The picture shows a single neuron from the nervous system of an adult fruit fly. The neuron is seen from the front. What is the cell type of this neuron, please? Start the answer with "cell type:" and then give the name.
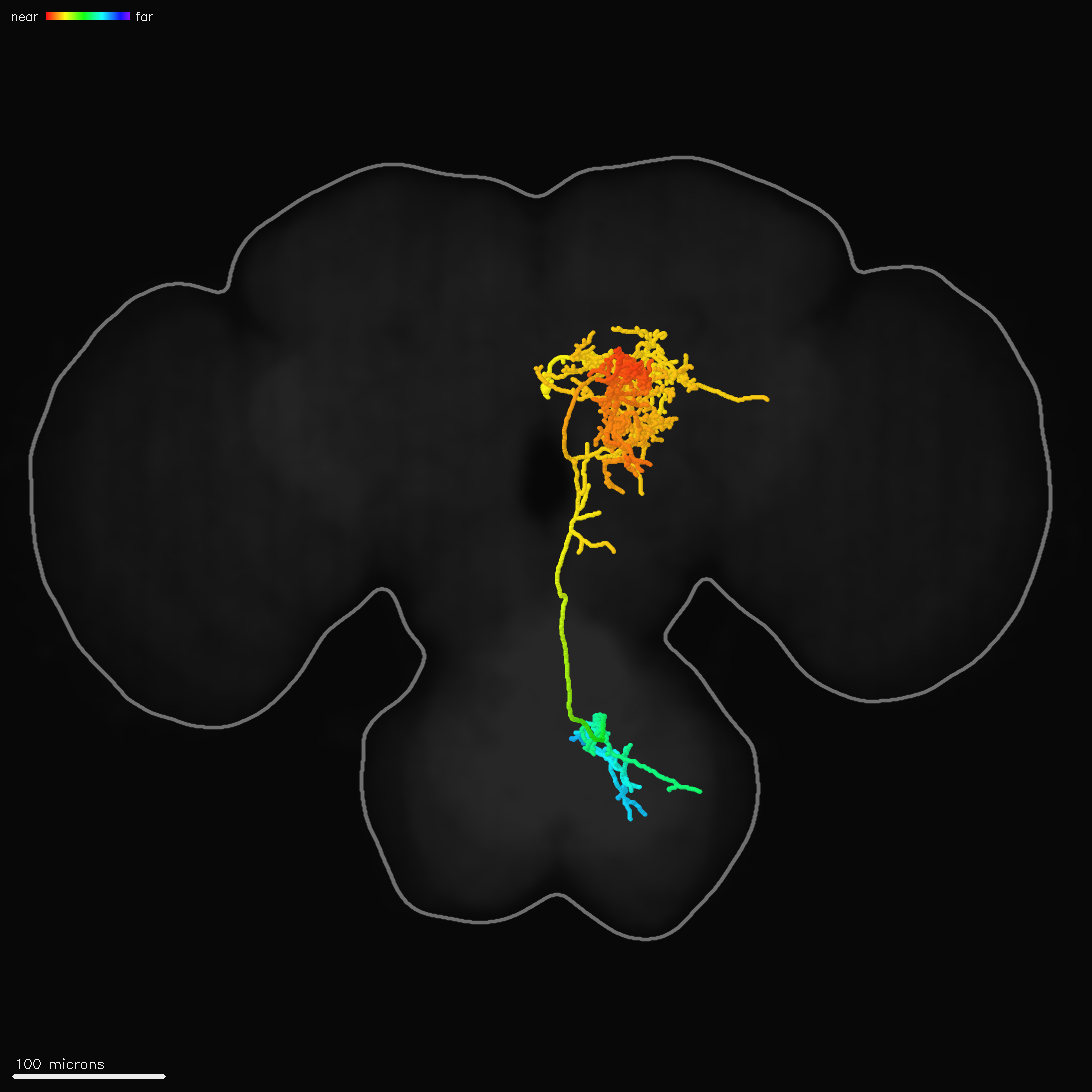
cell type: DNpe016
